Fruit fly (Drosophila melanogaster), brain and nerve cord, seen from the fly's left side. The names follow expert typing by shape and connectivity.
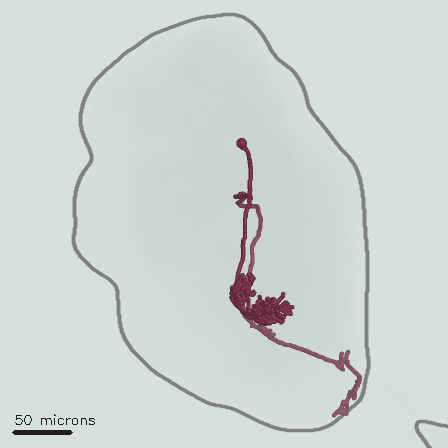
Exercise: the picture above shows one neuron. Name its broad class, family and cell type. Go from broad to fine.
optic-lobe intrinsic neuron; hemilineage VPNp1_lateral; LC14b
